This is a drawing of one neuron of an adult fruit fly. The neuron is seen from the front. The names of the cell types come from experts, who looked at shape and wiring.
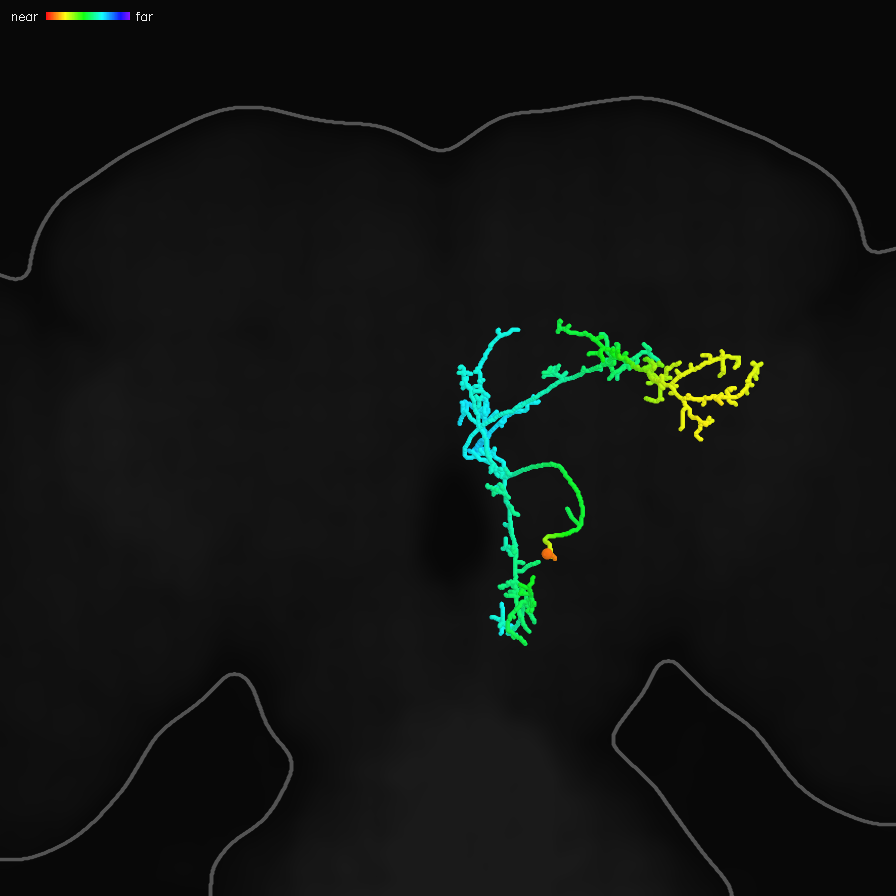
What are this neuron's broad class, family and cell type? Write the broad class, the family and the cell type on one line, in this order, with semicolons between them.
central-brain intrinsic neuron; hemilineage PSa1; AVLP461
